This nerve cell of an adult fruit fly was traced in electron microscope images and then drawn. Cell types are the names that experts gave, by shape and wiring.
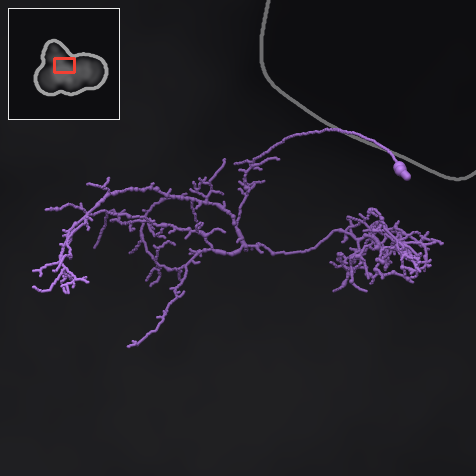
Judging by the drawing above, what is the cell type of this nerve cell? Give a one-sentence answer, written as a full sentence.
This nerve cell is a cell of type SMP495_c.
